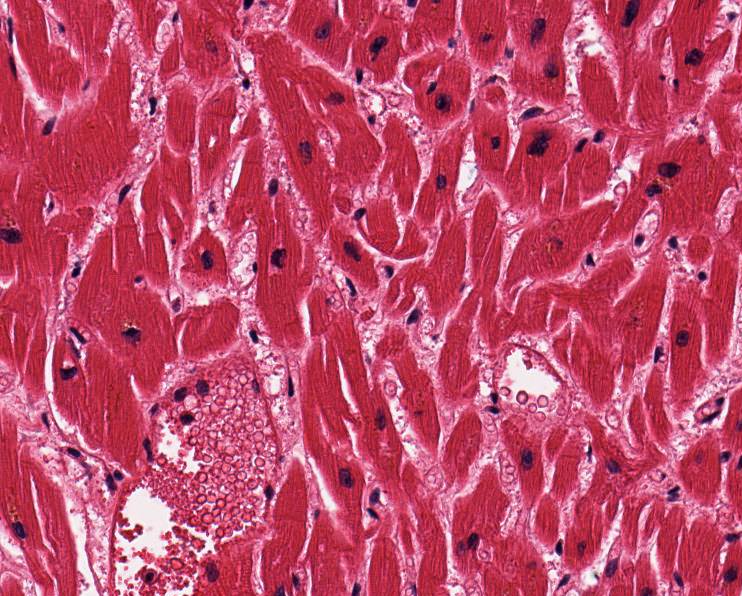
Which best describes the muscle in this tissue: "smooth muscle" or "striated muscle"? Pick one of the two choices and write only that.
Striated muscle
